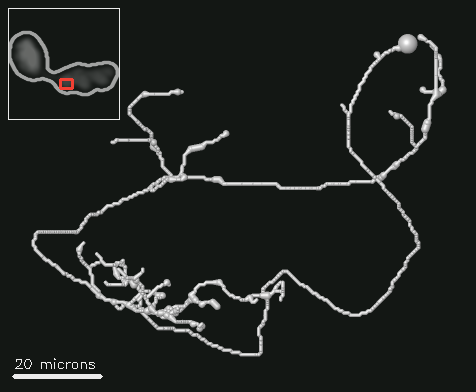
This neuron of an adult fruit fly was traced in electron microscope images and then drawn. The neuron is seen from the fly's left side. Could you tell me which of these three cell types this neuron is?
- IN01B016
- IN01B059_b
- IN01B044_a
IN01B044_a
